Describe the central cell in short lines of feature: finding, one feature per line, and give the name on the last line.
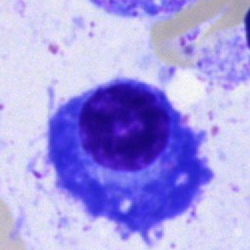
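Chromatin: stains dense, dark purple
Cytoplasm: a deep blue
Paler zone: in the cytoplasm just below the nucleus
Vacuoles: a few small clear ones in the lower cytoplasm
Cell: plasma cell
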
